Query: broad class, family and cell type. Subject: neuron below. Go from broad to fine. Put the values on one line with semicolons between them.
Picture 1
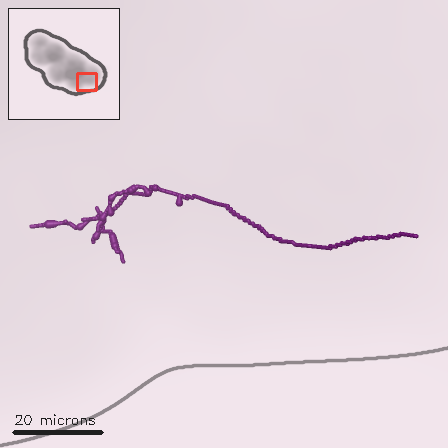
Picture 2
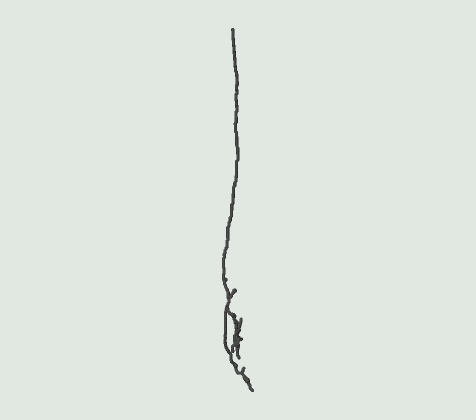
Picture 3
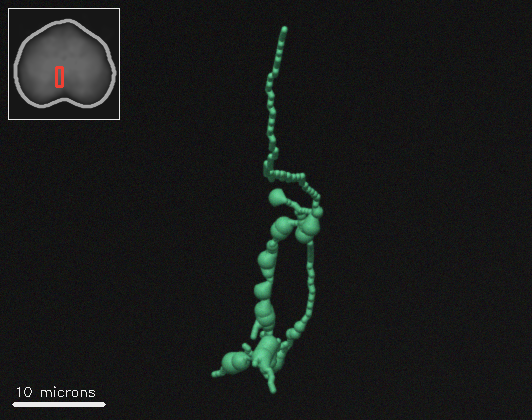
descending neuron; hemilineage MX3; DNg83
